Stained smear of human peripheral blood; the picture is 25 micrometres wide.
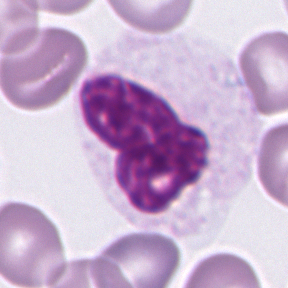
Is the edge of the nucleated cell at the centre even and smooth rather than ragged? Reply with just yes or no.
Yes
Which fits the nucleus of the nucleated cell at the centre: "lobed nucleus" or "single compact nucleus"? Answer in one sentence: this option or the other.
It is a lobed nucleus that this cell contains.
